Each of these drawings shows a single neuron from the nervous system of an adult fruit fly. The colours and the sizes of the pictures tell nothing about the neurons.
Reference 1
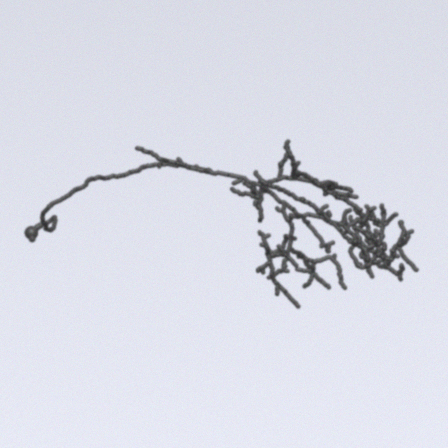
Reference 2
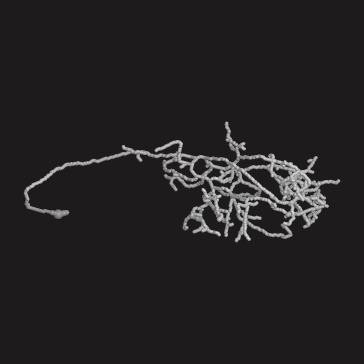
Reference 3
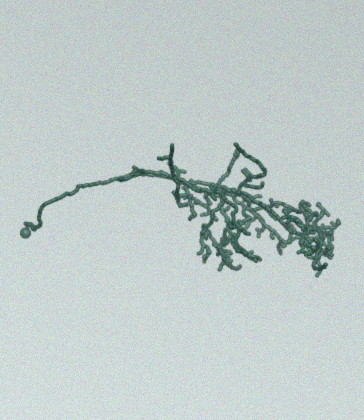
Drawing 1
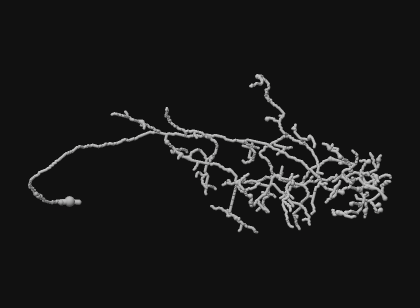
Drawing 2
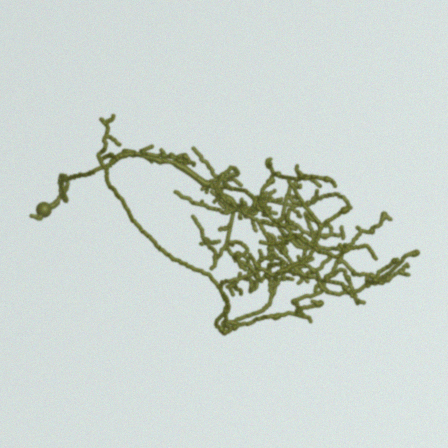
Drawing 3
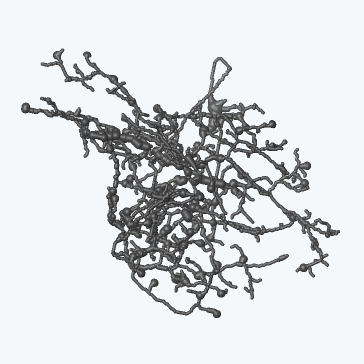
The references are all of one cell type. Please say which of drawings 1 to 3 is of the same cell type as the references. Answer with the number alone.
1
